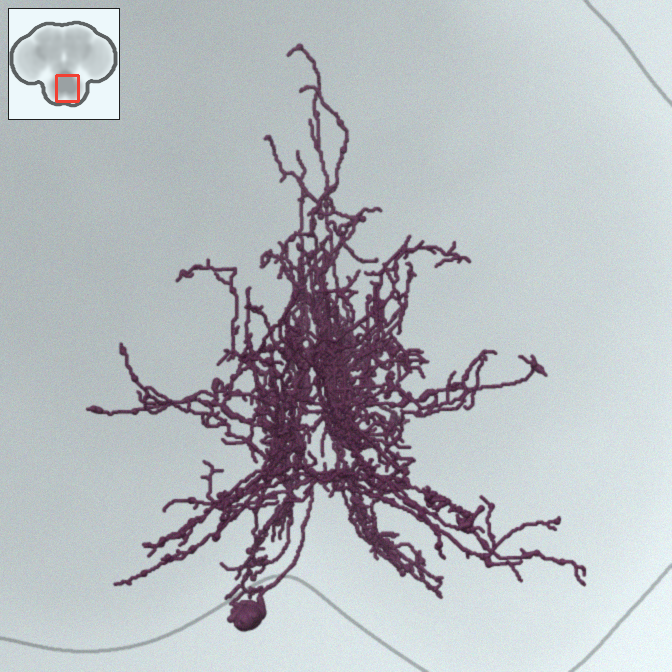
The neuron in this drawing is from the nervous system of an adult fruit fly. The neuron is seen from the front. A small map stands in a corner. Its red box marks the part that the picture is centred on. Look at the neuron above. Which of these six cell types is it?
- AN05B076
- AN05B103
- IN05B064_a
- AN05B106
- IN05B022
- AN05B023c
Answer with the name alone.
IN05B022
